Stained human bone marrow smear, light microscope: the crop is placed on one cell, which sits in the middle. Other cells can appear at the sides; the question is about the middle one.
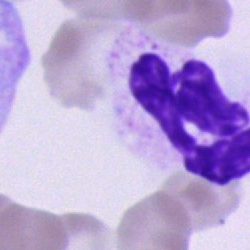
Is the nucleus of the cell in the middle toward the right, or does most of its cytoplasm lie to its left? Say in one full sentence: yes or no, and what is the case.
Yes, the bulk of its cytoplasm is found to the left of the nucleus.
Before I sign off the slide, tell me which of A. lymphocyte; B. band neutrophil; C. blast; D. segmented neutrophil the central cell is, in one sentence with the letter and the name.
Option D is accurate; the centrally placed cell is a segmented neutrophil.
